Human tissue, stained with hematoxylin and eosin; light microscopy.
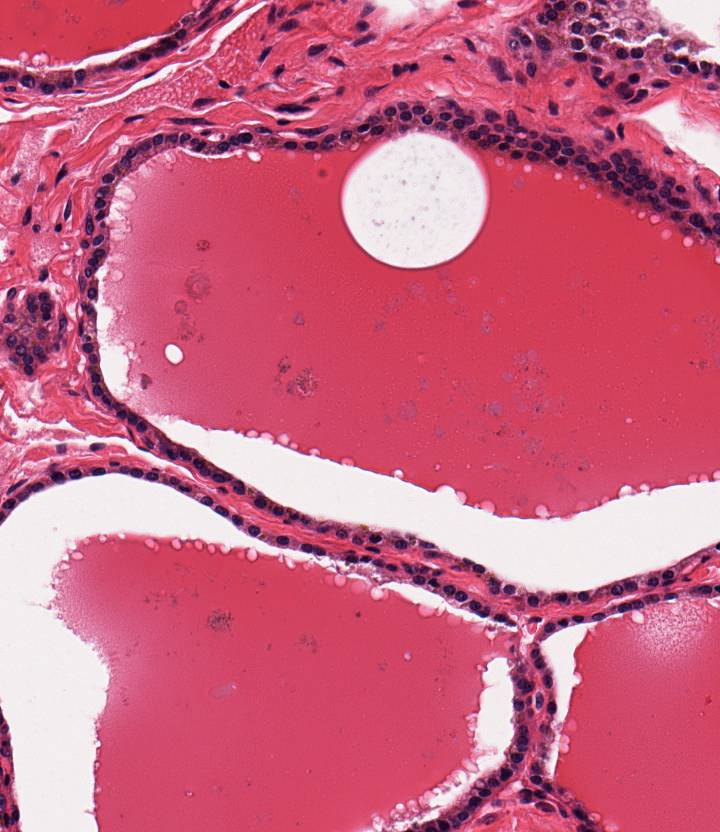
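Thyroid. Field: a few large closed units separated by thin partitions. Contents: homogeneous bright pink material filling each unit. Lining: a single layer of flattened to low cuboidal cells. Nuclei: small, dark, round to oval.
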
